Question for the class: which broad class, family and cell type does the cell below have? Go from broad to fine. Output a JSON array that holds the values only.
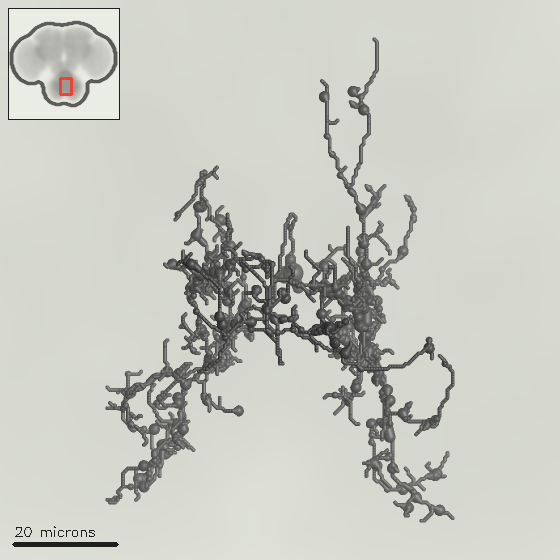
["nerve-cord intrinsic neuron", "hemilineage 00A", "IN00A031"]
